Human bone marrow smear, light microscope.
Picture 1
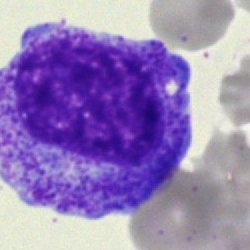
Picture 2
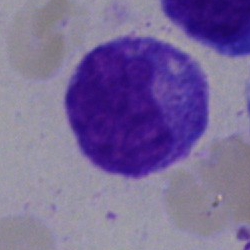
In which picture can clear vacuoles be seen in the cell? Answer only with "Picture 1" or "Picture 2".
Picture 1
